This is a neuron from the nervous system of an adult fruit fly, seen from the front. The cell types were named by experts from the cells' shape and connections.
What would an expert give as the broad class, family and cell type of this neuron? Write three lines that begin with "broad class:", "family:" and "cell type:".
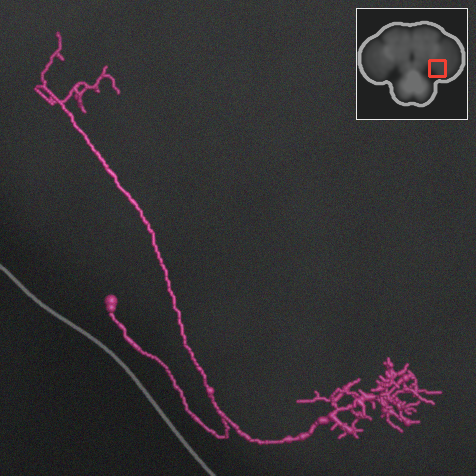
broad class: optic-lobe intrinsic neuron
family: MeLo
cell type: MeLo4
